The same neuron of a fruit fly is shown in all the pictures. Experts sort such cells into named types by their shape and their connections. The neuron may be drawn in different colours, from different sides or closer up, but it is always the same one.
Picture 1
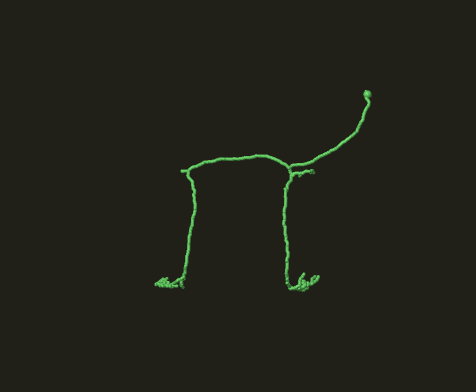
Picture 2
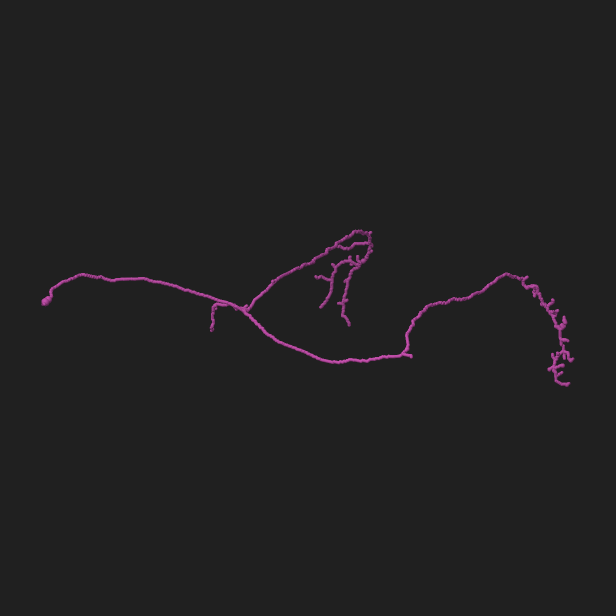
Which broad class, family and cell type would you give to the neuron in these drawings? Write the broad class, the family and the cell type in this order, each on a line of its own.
central-brain intrinsic neuron
hemilineage AOTUv3_ventral
PS087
